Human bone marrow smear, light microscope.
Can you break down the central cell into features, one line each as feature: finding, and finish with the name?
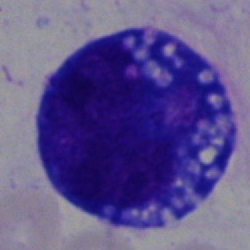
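Cytoplasm: deep blue; many small clear vacuoles
Vacuole site: mostly right side and top
Nuclear extent: most of cell
Type: blast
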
